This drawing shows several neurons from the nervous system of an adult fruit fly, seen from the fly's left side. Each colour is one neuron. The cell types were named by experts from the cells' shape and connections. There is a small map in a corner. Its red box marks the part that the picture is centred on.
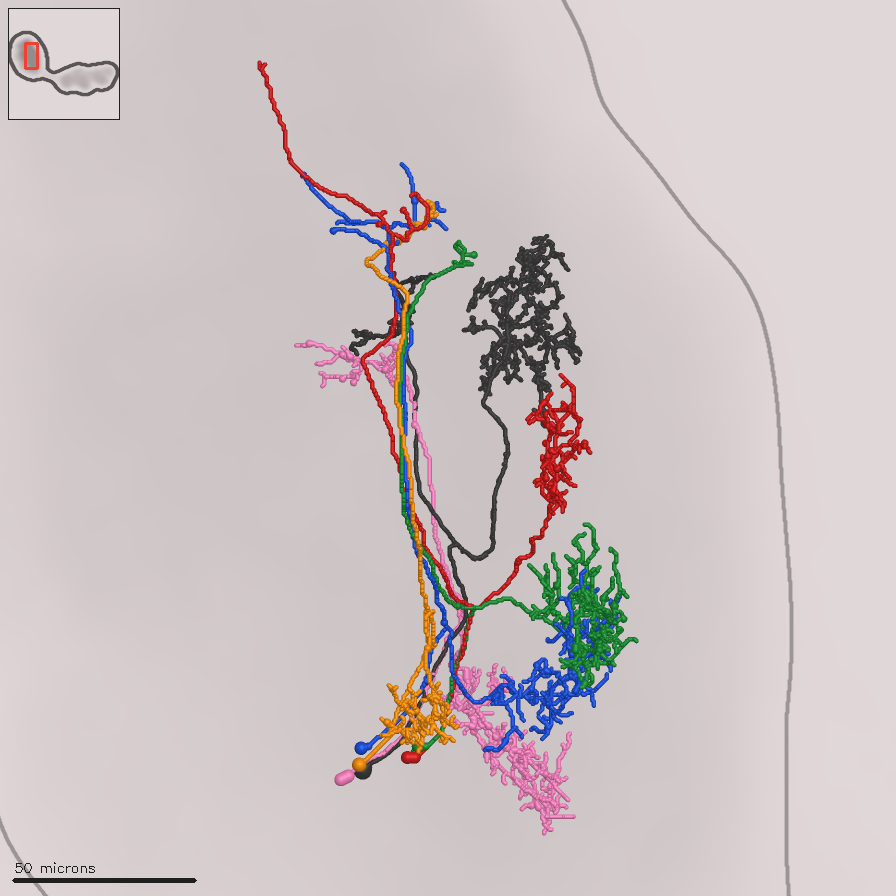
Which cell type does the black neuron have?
LC26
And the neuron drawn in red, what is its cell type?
LC24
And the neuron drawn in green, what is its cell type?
LC20b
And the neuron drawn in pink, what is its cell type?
LC15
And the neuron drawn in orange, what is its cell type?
LC30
